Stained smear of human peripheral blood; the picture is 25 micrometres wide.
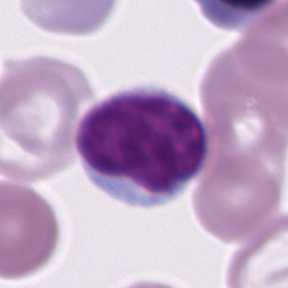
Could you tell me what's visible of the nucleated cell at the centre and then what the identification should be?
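Looking at the outline first, it is smooth and roughly round, and I make the cell about 11 micrometres across. The nucleus is oval, about 11 by 8 micrometres, and takes up about 80% of the cell's area; its chromatin is dark purple and coarsely clumped. What cytoplasm there is shows mainly as a narrow, pale blue crescent below the nucleus. So this is a typical lymphocyte.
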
